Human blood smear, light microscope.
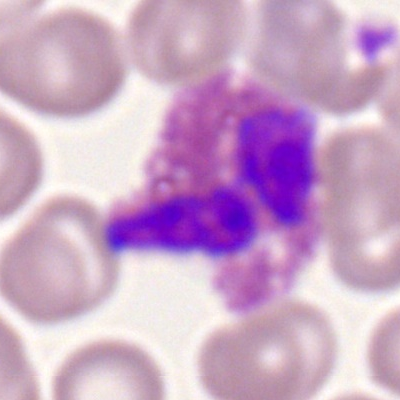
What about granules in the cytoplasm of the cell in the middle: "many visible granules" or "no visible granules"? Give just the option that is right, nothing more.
Many visible granules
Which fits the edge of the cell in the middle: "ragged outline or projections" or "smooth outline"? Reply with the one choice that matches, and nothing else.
Ragged outline or projections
